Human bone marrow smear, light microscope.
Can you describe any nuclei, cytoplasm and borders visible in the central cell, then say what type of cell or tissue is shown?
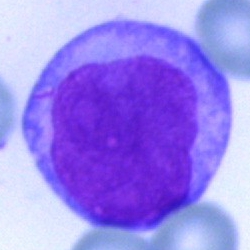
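The nucleus is notched on its right side, which gives it a folded, partly lobed appearance. Its chromatin is fine and evenly distributed, with no coarse dark clumps. The cytoplasm is blue, with paler patches scattered through it, and a thin pinkish-red line lies within it at the upper left edge of the nucleus. The cell is a blast.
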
